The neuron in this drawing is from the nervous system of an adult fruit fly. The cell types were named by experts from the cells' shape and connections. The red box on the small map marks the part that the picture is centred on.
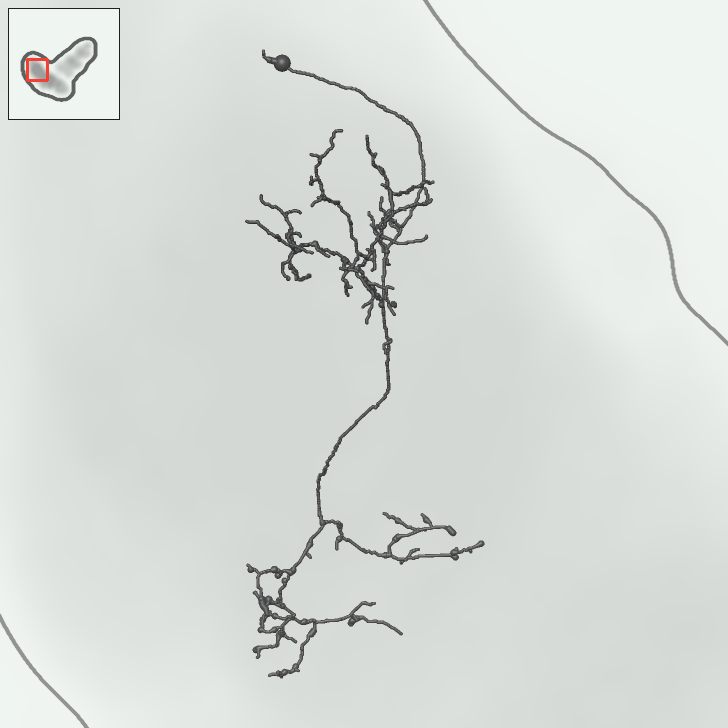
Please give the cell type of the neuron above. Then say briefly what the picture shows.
The cell type is CB1149. Its broad class is central-brain intrinsic neuron. The cell body is at the top of the picture. The picture shows dozens of branch ends.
